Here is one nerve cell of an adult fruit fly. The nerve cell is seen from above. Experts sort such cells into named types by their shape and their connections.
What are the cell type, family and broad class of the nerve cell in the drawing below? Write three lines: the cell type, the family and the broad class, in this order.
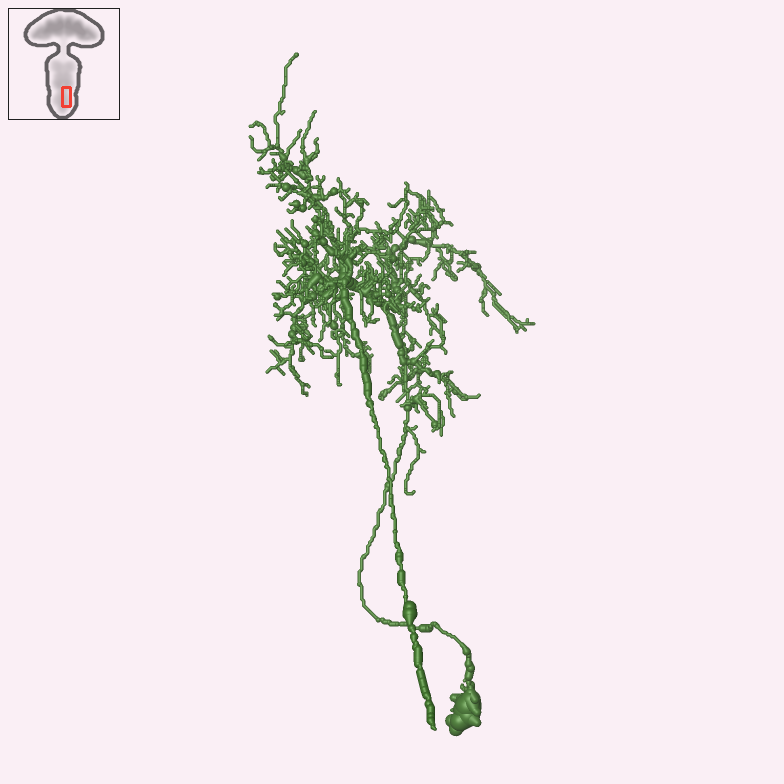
MNad33
hemilineage 03B
motor neuron of the nerve cord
